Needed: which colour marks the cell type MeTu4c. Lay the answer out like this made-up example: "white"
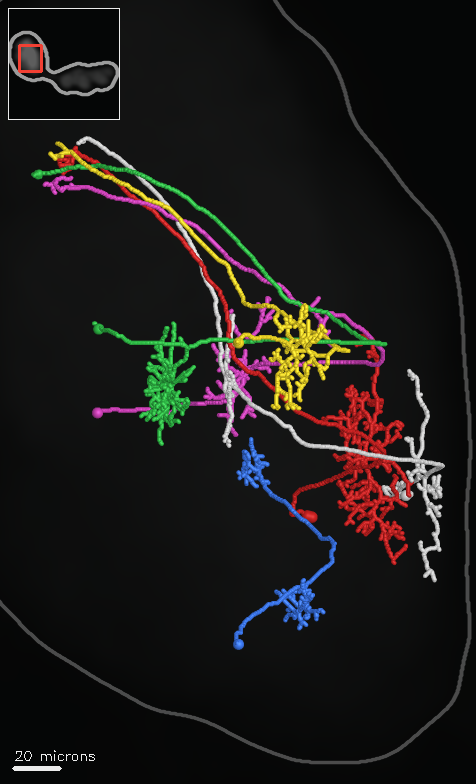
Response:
"white"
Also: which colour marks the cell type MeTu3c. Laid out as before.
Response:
"green"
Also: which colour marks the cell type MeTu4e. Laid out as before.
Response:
"magenta"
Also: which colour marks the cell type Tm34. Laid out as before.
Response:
"blue"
